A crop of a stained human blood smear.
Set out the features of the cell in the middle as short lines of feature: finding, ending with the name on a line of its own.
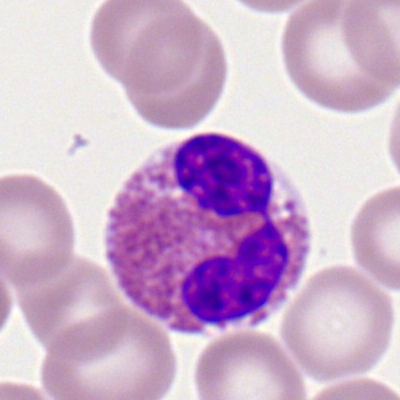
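Nucleus: lobes toward the right side, one above the other
Chromatin: dark purple, coarsely clumped
Granules: coarse, reddish-pink, packing the cytoplasm
Cytoplasm: plentiful, filling the left part of the cell
Name: eosinophil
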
